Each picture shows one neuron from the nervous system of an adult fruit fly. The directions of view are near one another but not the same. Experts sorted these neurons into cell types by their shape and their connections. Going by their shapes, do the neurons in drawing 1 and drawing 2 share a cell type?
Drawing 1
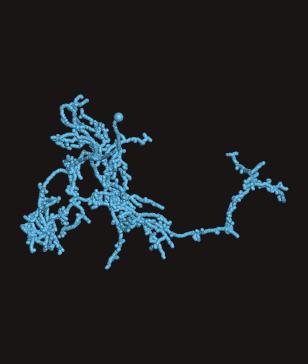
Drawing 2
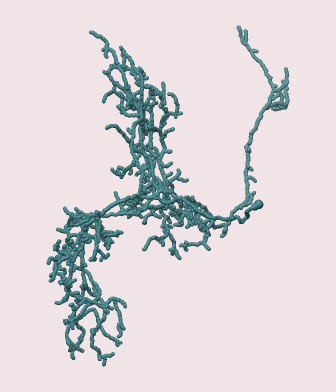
yes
